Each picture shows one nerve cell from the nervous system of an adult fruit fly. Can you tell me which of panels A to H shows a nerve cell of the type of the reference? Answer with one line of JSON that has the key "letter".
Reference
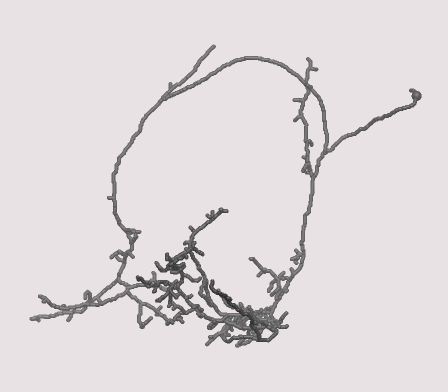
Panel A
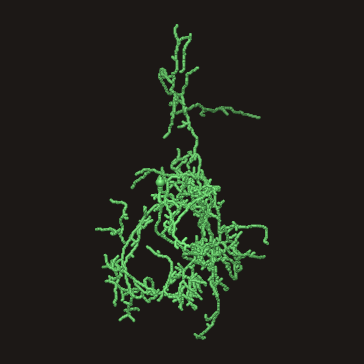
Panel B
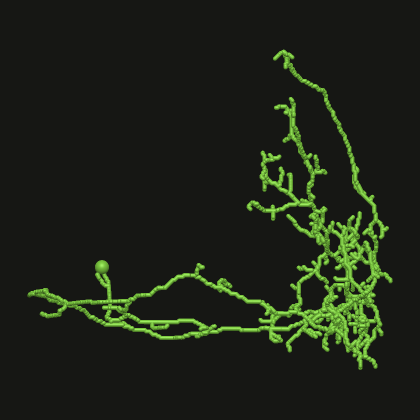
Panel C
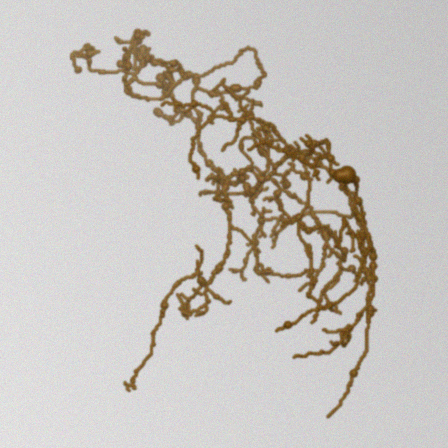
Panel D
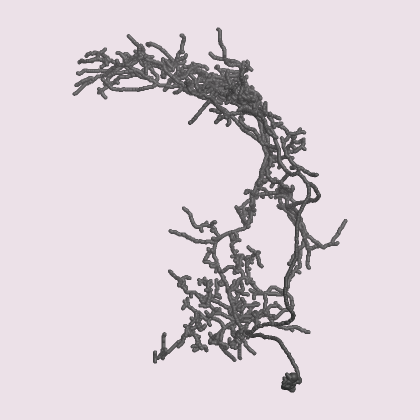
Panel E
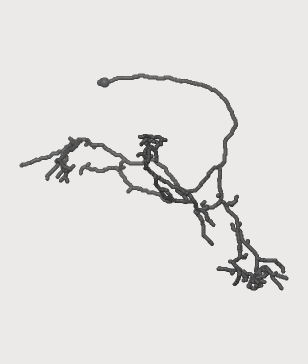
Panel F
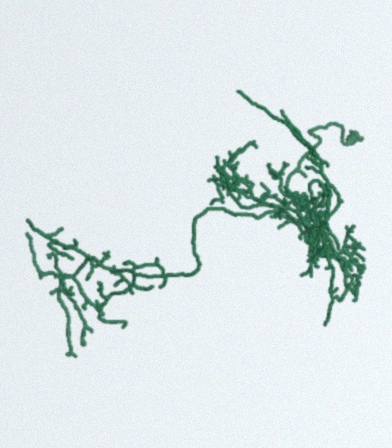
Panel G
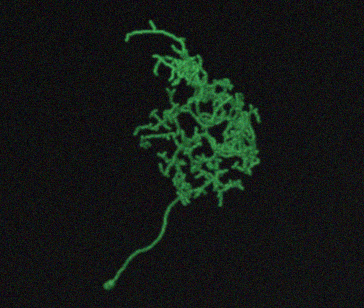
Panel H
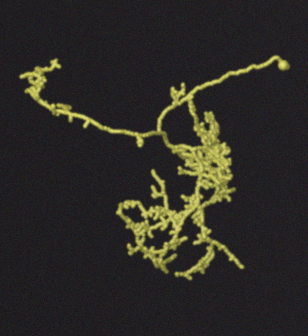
{"letter": "B"}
